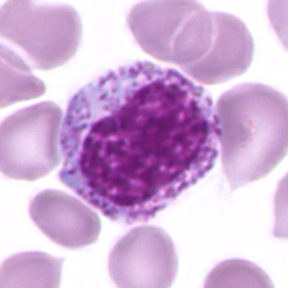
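Metamyelocyte in the middle of the smear: roughly round in outline, with its nucleus sitting off-centre toward the right side. The cytoplasm is a pale blue-grey, and you'll notice dark purple granules scattered through it.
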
